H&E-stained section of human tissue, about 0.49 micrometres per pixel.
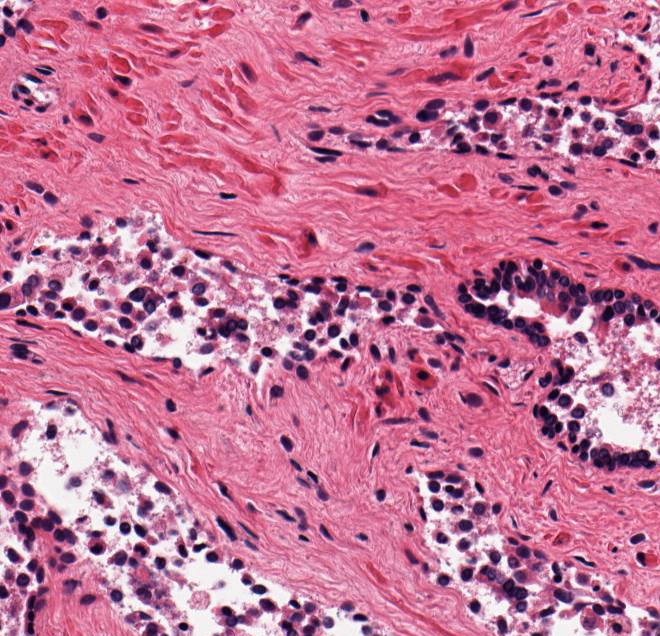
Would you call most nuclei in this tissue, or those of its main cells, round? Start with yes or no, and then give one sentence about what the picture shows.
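Yes. The cells in these groups have small, round, darkly stained nuclei.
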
